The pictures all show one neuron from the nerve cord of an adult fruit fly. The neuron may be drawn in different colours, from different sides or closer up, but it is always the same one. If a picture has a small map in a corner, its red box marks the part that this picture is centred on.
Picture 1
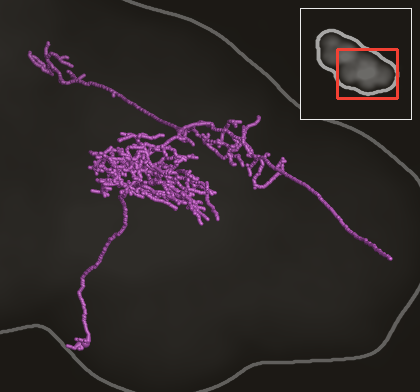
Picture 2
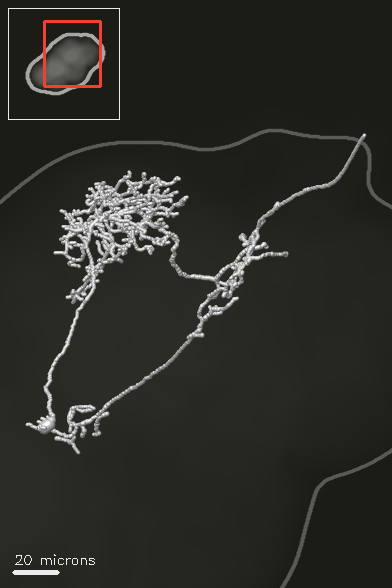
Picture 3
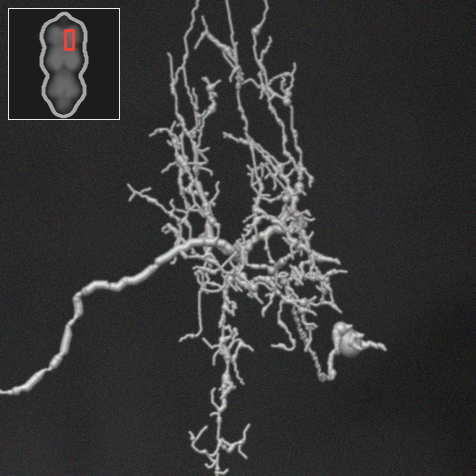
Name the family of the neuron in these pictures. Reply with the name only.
hemilineage 06A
